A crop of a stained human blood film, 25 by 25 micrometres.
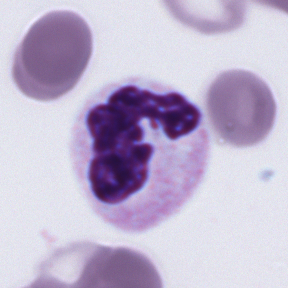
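Segmented neutrophil: a cell with a round, smooth outline and no projections. A thick band forms the nucleus, knobby bulges running along its length, and no nucleoli can be seen within it. Fine pinkish-lilac granules lie scattered through the cytoplasm.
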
